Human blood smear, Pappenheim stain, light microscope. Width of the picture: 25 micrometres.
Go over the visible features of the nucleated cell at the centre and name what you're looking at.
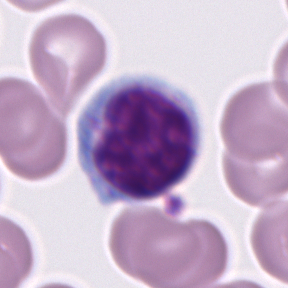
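You've got a round nucleus there, about 9 micrometres across, sitting off-centre toward the right of the cell. The chromatin's dark purple and coarsely clumped. The cytoplasm is pale blue, and it makes a wider band on the left side of the nucleus than on the right. That's a typical lymphocyte.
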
